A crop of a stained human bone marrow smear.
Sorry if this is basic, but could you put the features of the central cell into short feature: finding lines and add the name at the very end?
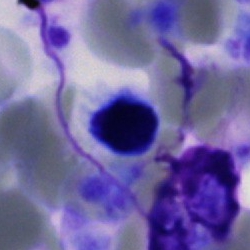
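Chromatin: uniformly dense, blue-black, no visible texture
Nucleolus: none visible
Surround: pale greyish-white zone rather than blue cytoplasm
Granules: none in the pale zone
Name: lymphocyte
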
